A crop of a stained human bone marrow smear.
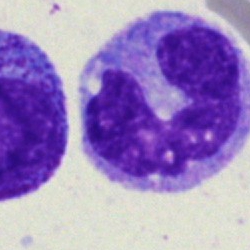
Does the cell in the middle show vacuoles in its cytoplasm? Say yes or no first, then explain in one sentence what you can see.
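Yes. A small clear round vacuole sits in the cytoplasm near the left edge of the cell.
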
